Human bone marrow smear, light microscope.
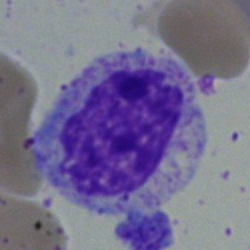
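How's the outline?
Round to slightly oval, and fairly smooth.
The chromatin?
Finely stippled with small pale gaps, not coarse dark blocks.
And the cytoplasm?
Pale greyish-blue, with fine purple granules scattered through it.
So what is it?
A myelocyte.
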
